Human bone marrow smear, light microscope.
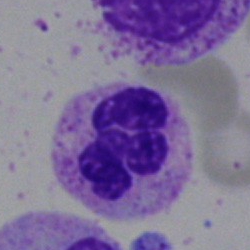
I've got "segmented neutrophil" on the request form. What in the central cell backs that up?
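Here the chromatin is dense and stains dark purple.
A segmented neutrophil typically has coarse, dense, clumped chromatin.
The density of this chromatin therefore goes with the name segmented neutrophil. Fine, scattered pinkish-violet granules lie in the cytoplasm.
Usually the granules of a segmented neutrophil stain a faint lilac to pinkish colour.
The colour of these granules agrees with that. The cell also has a round, smooth outline, and a moderate rim of pale lilac-pink cytoplasm surrounds the nucleus on all sides.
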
